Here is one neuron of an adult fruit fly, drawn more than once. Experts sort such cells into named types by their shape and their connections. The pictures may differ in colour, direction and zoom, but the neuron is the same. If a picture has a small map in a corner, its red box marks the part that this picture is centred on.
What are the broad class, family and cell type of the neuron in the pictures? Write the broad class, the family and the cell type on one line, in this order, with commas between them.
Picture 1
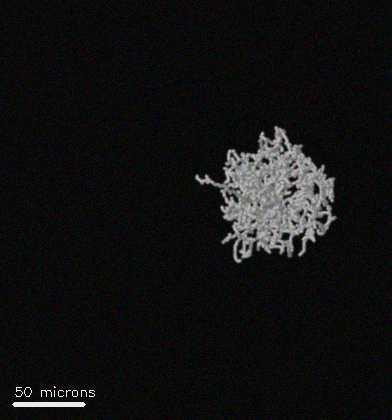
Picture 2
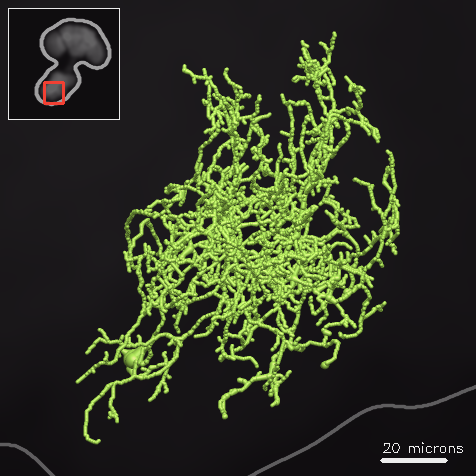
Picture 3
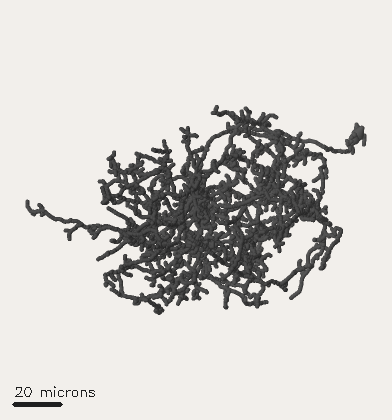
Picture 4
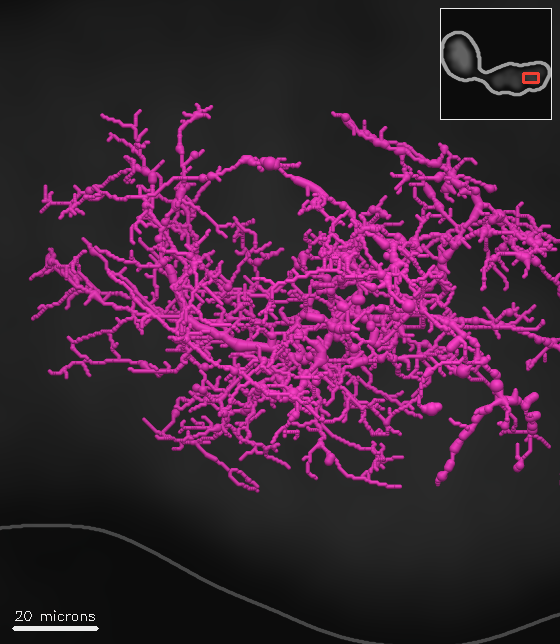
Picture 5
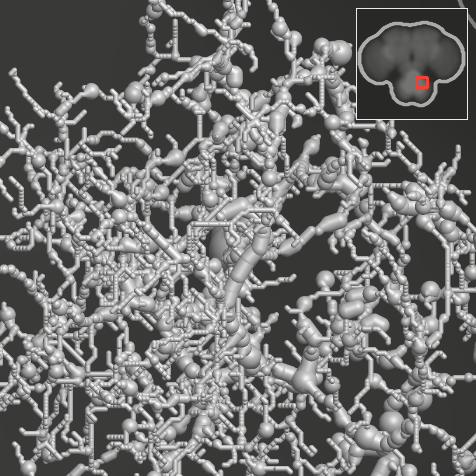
nerve-cord intrinsic neuron, hemilineage 21A, IN21A010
